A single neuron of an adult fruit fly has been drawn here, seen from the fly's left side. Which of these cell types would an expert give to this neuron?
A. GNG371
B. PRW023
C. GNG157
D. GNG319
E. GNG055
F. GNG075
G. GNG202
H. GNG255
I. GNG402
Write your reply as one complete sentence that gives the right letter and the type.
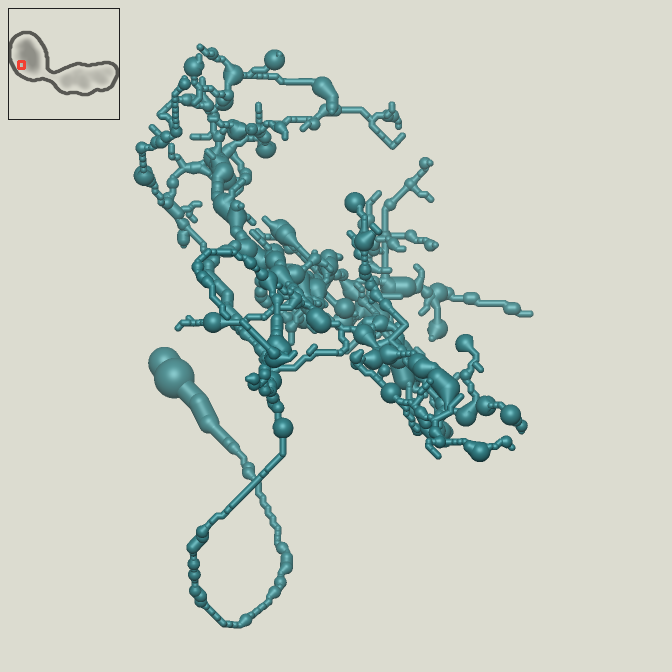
The neuron represents the cell type GNG319, found under option D.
